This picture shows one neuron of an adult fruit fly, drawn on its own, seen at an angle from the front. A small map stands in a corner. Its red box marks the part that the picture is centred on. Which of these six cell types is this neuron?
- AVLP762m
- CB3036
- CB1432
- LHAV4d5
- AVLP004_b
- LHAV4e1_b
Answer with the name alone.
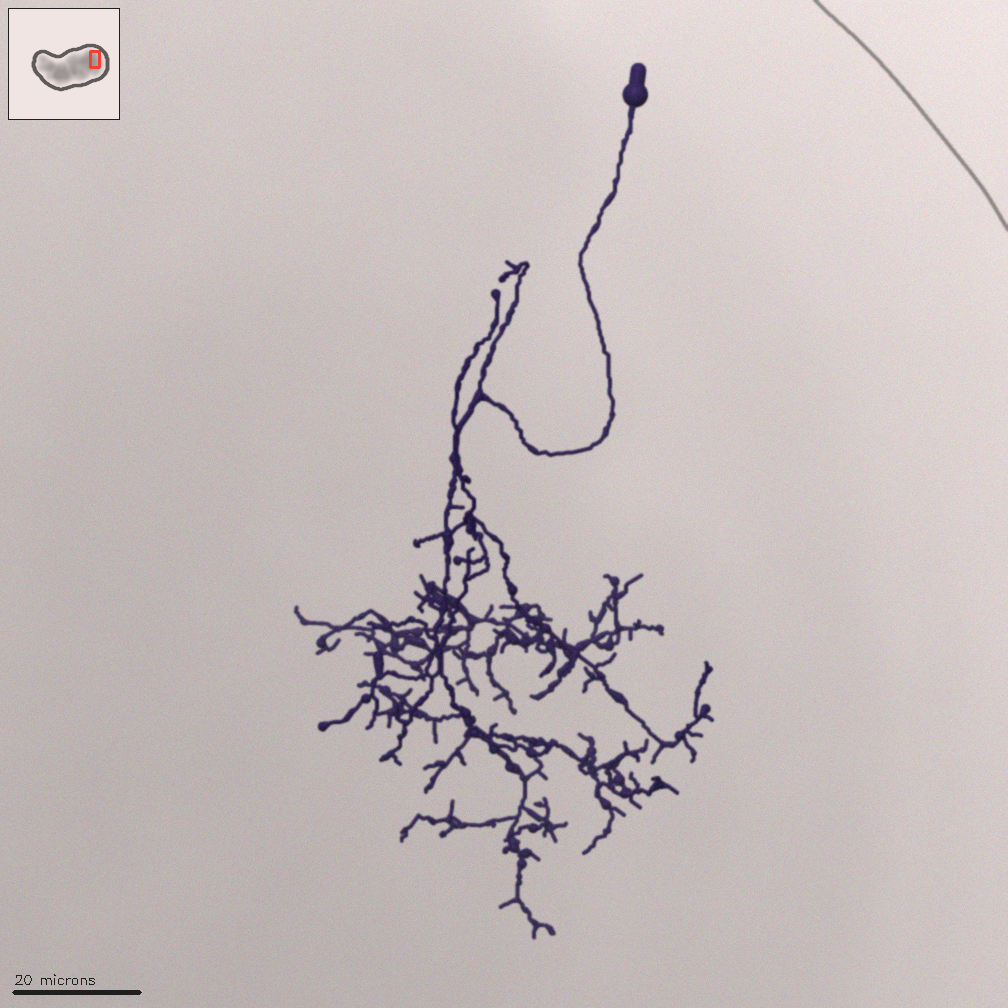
AVLP004_b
